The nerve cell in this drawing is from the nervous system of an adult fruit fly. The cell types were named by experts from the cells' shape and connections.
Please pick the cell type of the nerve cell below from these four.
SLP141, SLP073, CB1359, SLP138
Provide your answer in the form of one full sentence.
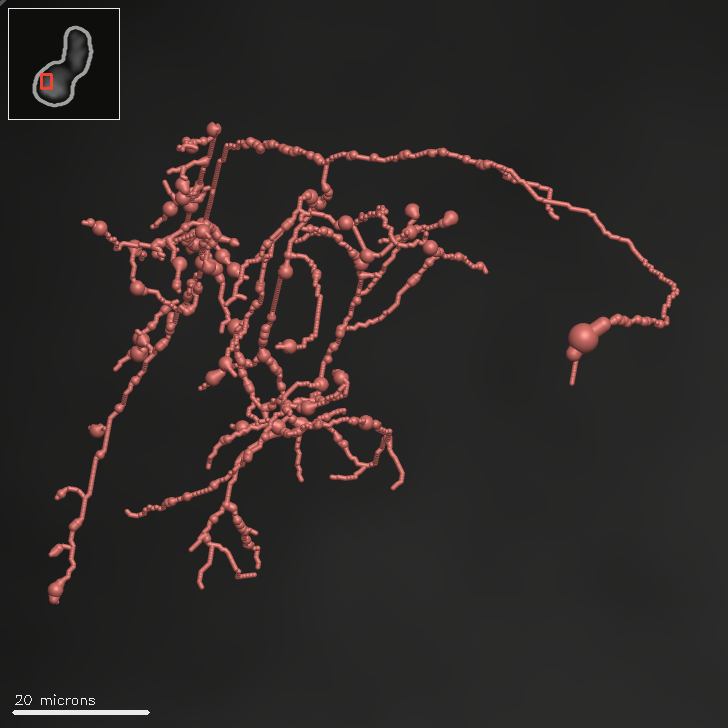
To this nerve cell applies the cell type name SLP138.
